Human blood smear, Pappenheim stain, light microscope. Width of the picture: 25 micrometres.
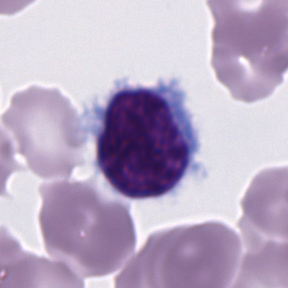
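Hairy cell: the nucleated cell at the centre, its edge frayed by fine, hair-like projections, most visibly on the left and upper right. Cytoplasm scant and pale blue, with no granules seen. No nucleoli can be seen in the nucleus.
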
